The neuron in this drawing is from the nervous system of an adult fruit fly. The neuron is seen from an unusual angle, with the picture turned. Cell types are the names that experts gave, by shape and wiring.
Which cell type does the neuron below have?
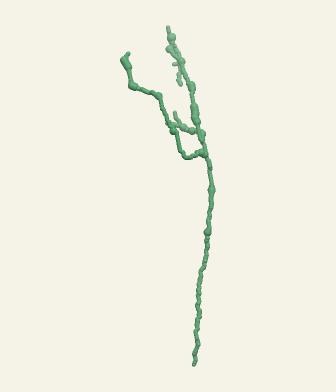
JO-EV1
